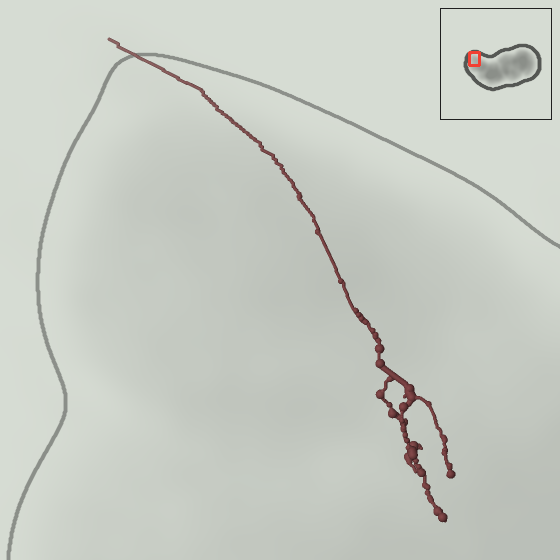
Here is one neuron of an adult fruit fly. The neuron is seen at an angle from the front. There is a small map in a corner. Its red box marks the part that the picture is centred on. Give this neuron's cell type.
SNxx03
